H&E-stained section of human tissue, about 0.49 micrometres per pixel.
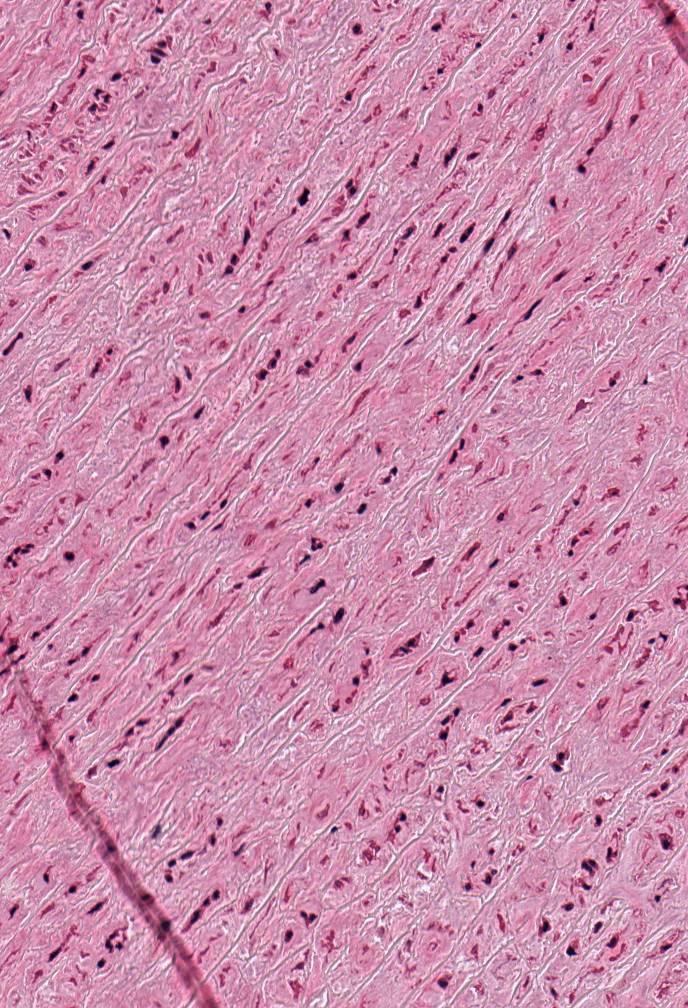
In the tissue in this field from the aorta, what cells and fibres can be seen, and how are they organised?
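Along their length the collagen fibres are wavy and crimped in outline. Most nuclei dark, slender and elongated, set in rows parallel to the fibres. No blood vessels with open lumens; no fat cells. A dark straight line crosses the lower left diagonally, consistent with a fold in the section.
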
